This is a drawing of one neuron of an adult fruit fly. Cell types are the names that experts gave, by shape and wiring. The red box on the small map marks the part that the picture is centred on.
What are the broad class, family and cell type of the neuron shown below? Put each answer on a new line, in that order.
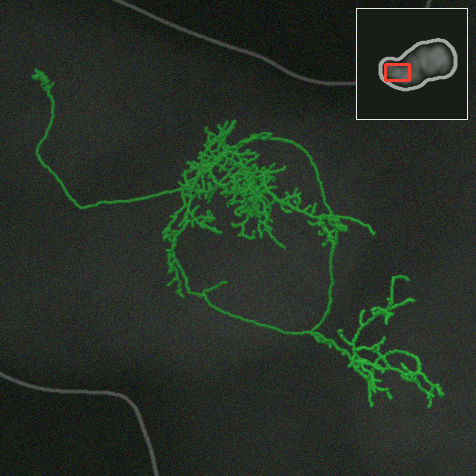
nerve-cord intrinsic neuron
hemilineage 17B
IN17B015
